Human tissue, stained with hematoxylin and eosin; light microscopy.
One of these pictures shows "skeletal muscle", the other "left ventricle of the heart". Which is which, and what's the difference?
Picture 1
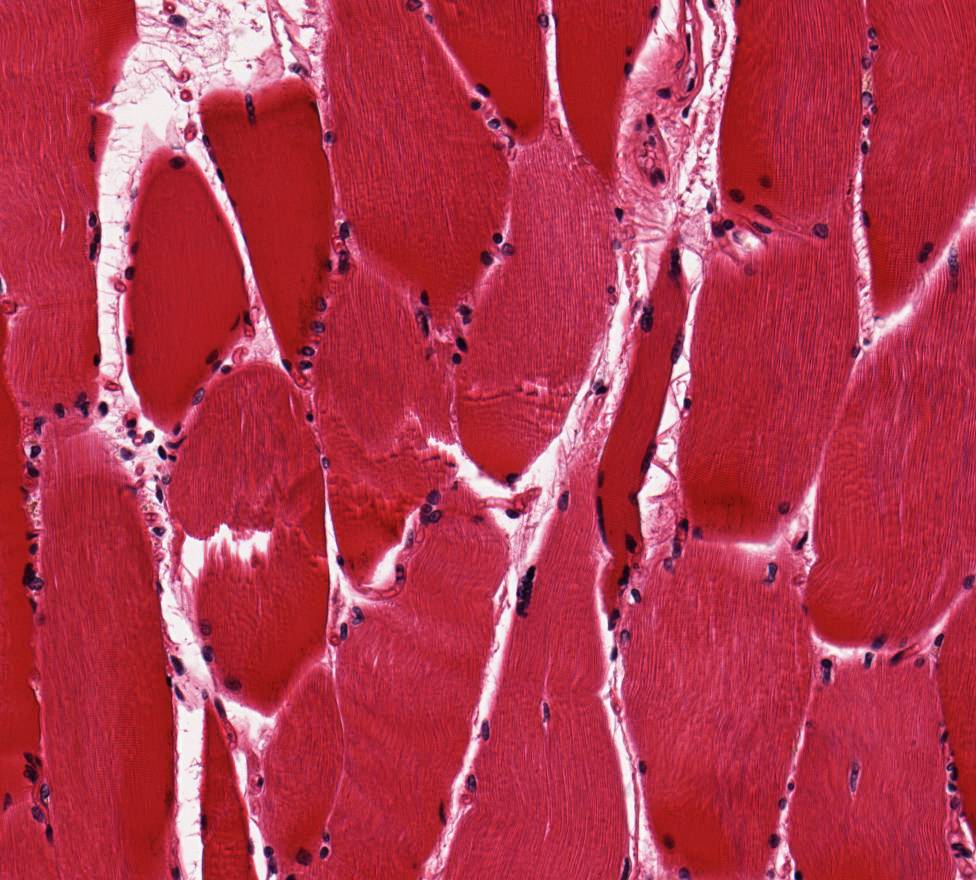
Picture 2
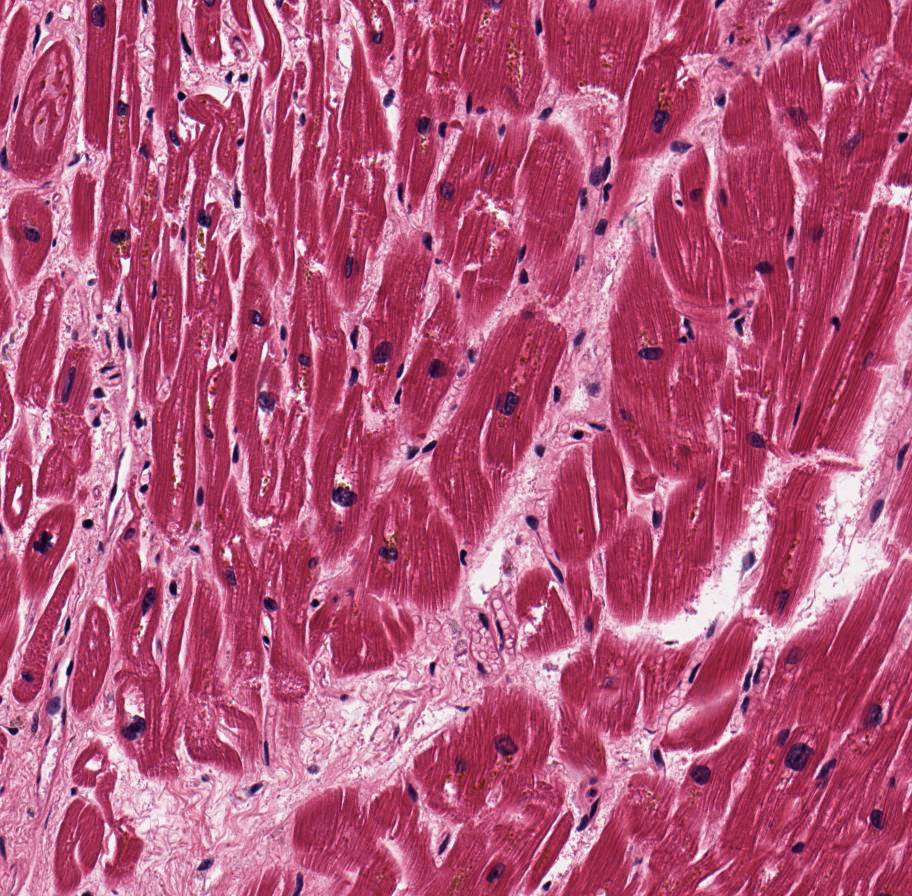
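Skeletal muscle appears in picture 1 and the left ventricle of the heart in picture 2. In picture 1, long, deeply eosinophilic muscle fibres run mainly from top to bottom, some slightly obliquely. Their nuclei are small, dark and flattened, and lie at the fibre edges rather than centrally. White clefts, a shrinkage artefact, separate many fibres from one another and from the surrounding connective tissue. No fat cells lie among the fibres. In picture 2, the muscle fibre nuclei lie centrally, and golden-brown granules lie in the cytoplasm near the nuclei of many fibres. Pale pink loose fibrous tissue with scattered small dark elongated nuclei separates the fibres.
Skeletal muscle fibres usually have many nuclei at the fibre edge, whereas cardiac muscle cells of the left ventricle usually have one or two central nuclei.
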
